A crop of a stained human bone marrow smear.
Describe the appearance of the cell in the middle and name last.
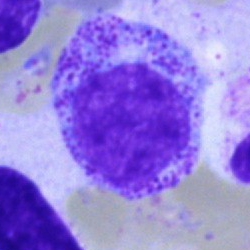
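Hmm, the outline is roughly round. The chromatin looks fairly finely textured, with no dense dark clumps. Numerous purple granules are scattered through the cytoplasm, though just above the nucleus there's a pale zone with few of them. This is a myelocyte.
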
